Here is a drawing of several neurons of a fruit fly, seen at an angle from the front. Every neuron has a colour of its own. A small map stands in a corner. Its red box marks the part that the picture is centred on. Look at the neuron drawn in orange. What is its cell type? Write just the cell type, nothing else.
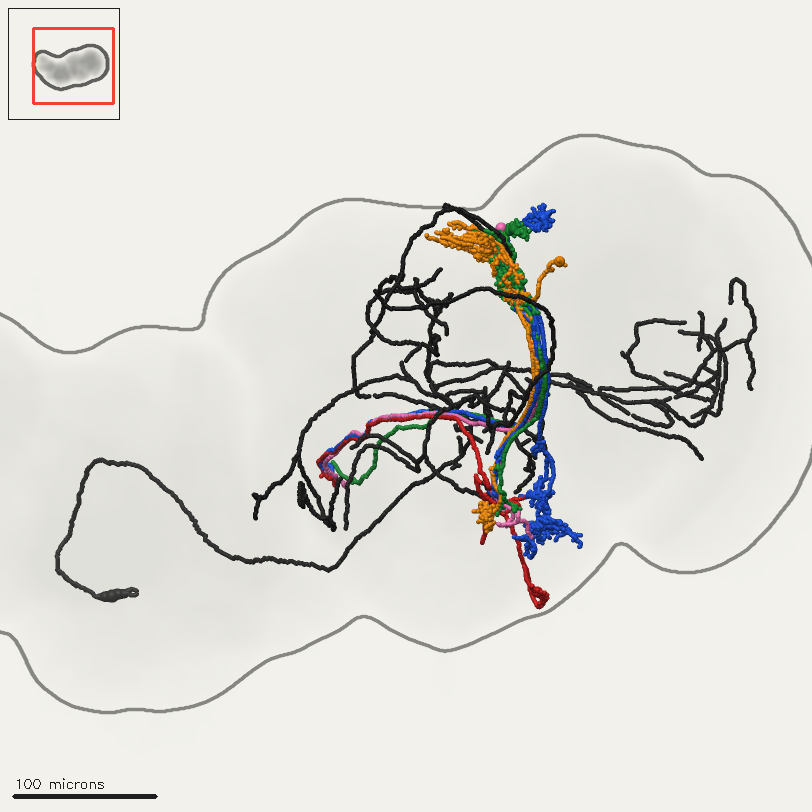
DNd01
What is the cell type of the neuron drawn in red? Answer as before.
Hugin-RG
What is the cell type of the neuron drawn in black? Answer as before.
AN27X013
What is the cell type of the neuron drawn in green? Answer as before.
IPC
